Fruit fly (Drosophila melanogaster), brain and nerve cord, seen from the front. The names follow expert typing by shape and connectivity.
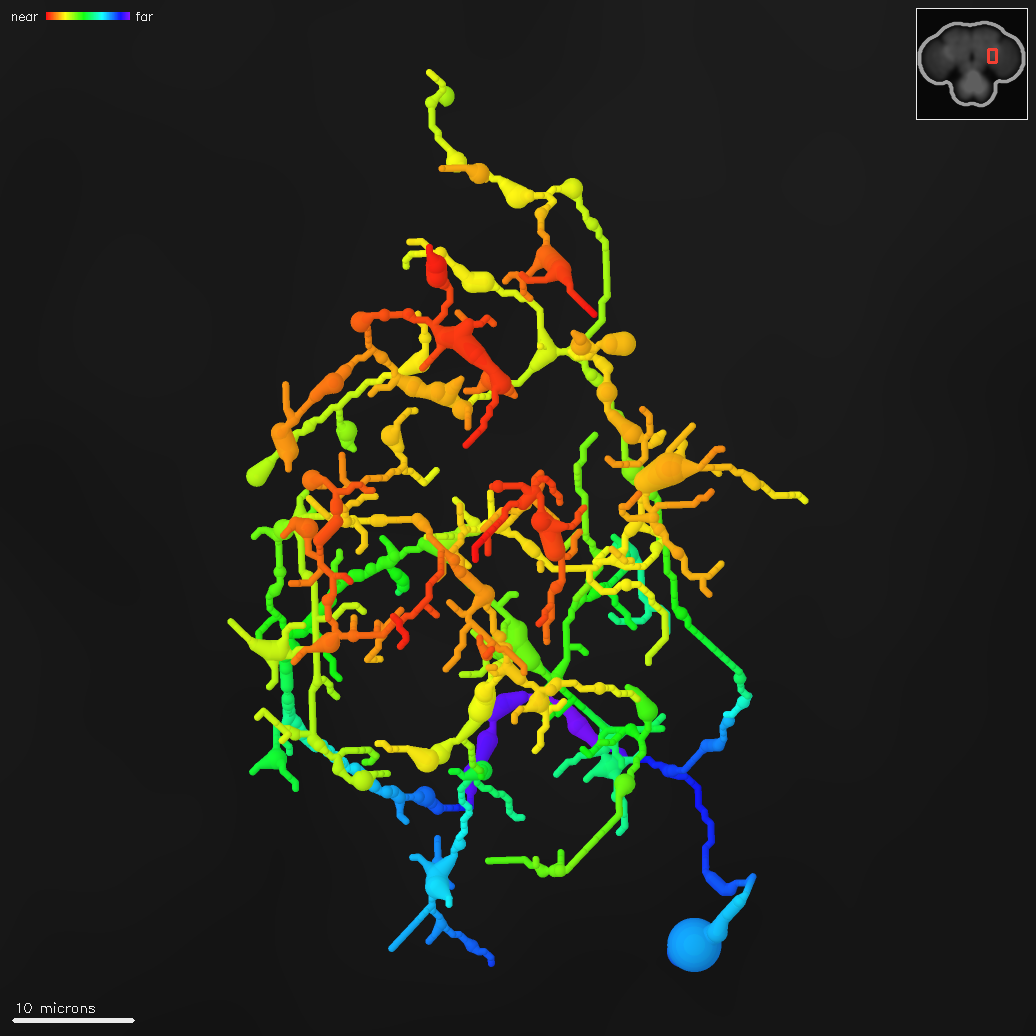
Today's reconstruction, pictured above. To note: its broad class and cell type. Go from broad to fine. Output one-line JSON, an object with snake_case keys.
{"broad_class": "central-brain intrinsic neuron", "cell_type": "CB2518"}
